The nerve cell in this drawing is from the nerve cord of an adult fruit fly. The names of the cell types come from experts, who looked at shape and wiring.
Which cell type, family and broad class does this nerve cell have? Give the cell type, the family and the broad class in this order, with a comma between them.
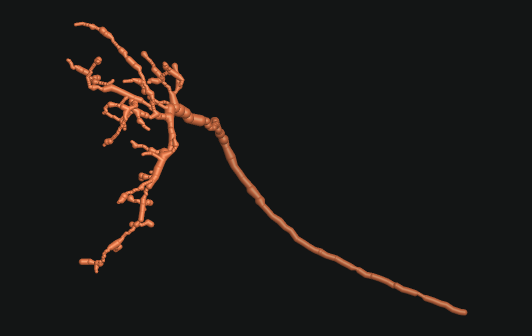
DNg48, DNg, descending neuron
